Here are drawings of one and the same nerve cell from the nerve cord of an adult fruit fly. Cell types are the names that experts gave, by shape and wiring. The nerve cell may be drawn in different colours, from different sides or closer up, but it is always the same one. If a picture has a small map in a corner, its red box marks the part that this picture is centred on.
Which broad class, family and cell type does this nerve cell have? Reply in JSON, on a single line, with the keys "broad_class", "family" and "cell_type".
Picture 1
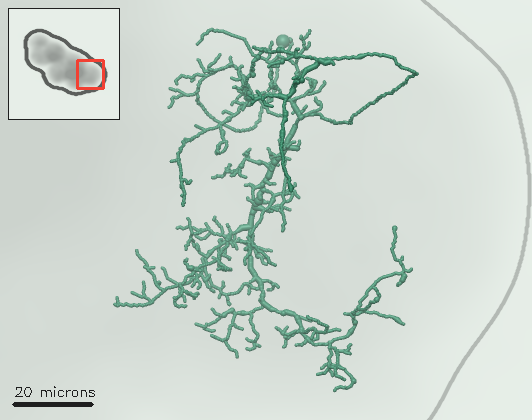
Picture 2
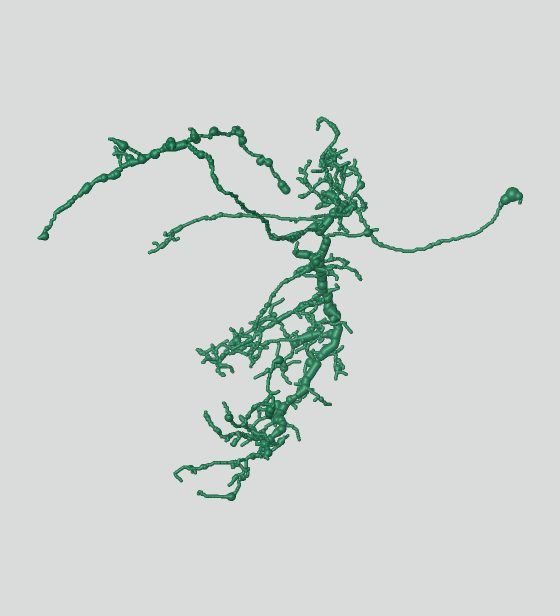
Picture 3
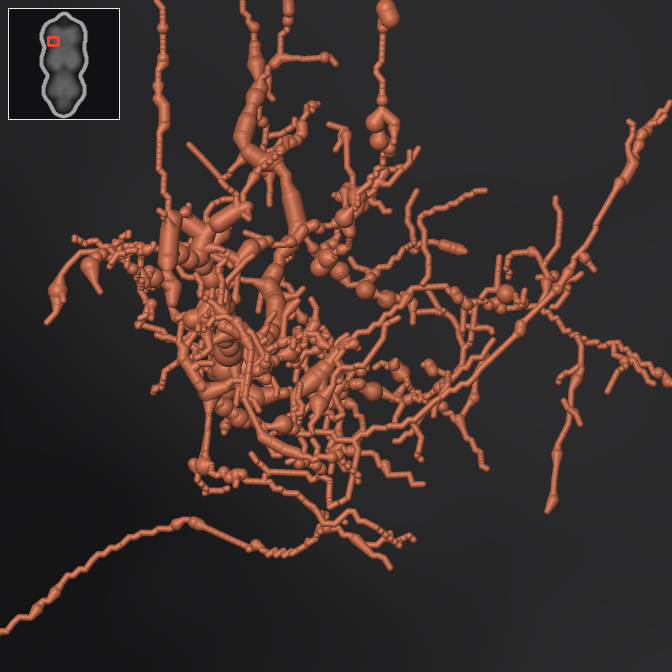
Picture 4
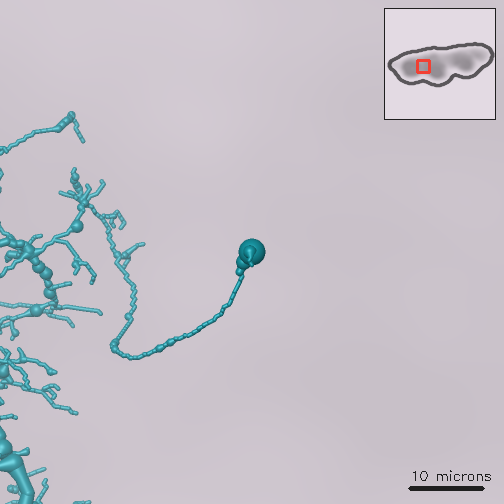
{"broad_class": "nerve-cord intrinsic neuron", "family": "hemilineage 03A", "cell_type": "IN03A080"}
